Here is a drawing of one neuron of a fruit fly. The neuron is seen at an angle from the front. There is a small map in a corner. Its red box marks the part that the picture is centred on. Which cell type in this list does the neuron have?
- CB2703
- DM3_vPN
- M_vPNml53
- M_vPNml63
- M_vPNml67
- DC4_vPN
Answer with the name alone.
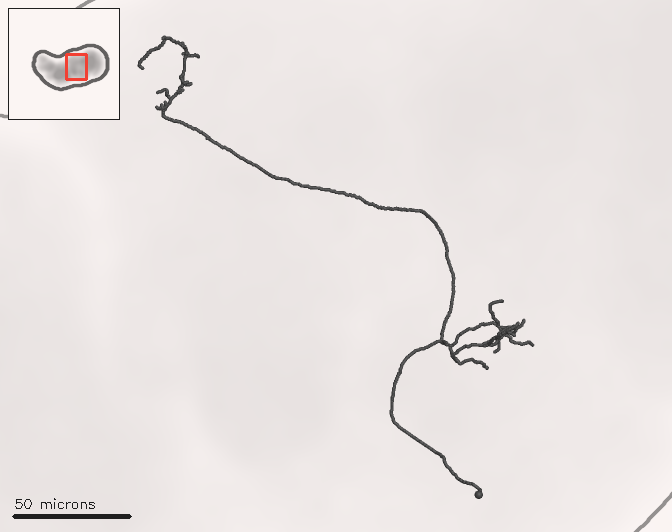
CB2703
